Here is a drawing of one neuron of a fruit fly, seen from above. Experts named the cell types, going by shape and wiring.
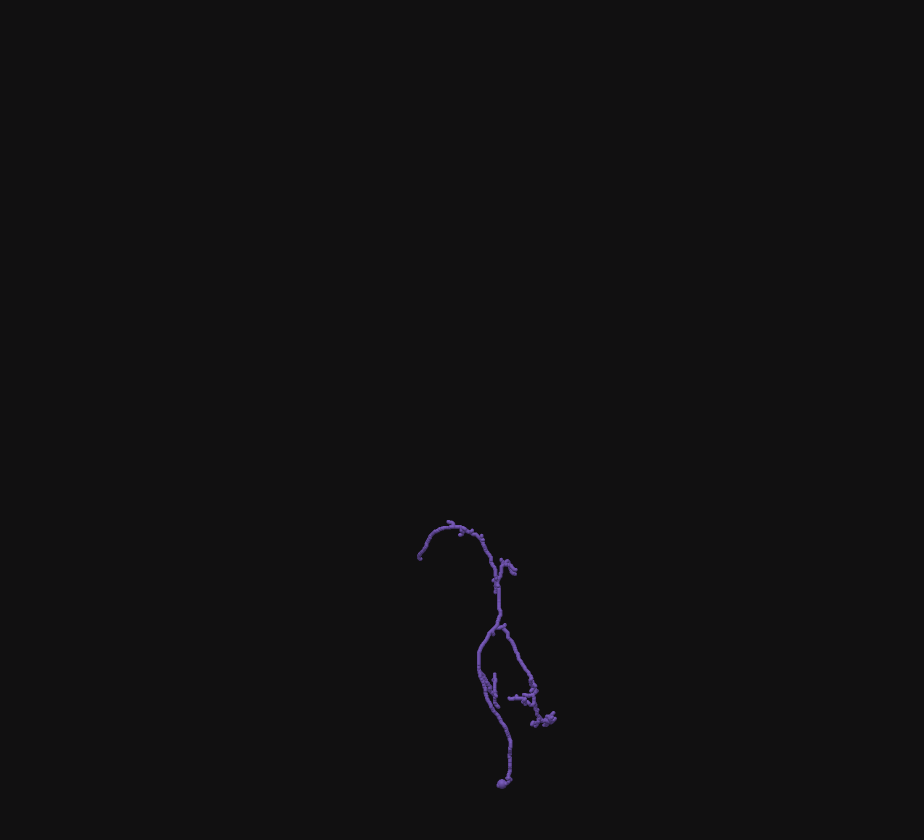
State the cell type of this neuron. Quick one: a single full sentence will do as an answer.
This neuron belongs to the cell type IN21A086.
